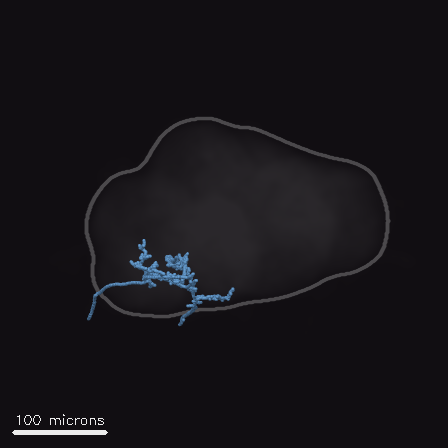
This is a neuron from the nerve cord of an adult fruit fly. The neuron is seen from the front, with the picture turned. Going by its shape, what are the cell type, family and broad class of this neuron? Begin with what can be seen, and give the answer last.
From left to right in the picture it spans about 160 microns. In this view it is wider than it is tall. Its cell type is EN00B024. Its family is hemilineage 00B. Its broad class is efferent neuron of the nerve cord.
